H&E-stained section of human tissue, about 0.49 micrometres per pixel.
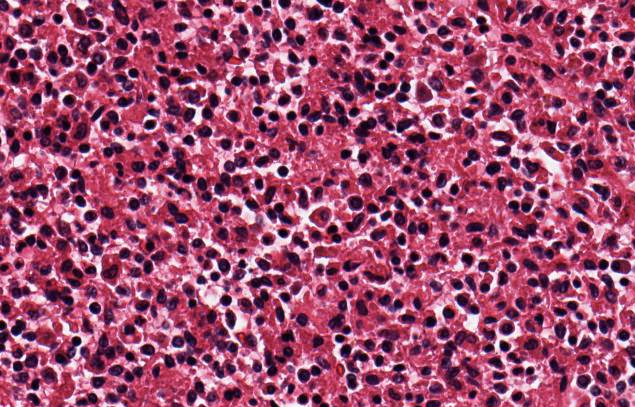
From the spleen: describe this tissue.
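A continuous, diffuse sheet of cells occupies the entire field, with no organised units. Epithelium, glands and tubules are absent throughout. Many cells show a rim of pink cytoplasm, the nucleus displaced to one side. Stroma between cells is scant; no collagen bands cross the field.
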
